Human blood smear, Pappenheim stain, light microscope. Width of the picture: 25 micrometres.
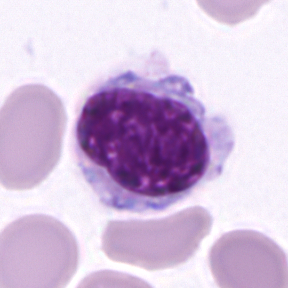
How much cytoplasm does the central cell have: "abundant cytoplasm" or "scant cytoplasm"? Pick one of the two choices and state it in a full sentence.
Its nucleus occupies most of the cell.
